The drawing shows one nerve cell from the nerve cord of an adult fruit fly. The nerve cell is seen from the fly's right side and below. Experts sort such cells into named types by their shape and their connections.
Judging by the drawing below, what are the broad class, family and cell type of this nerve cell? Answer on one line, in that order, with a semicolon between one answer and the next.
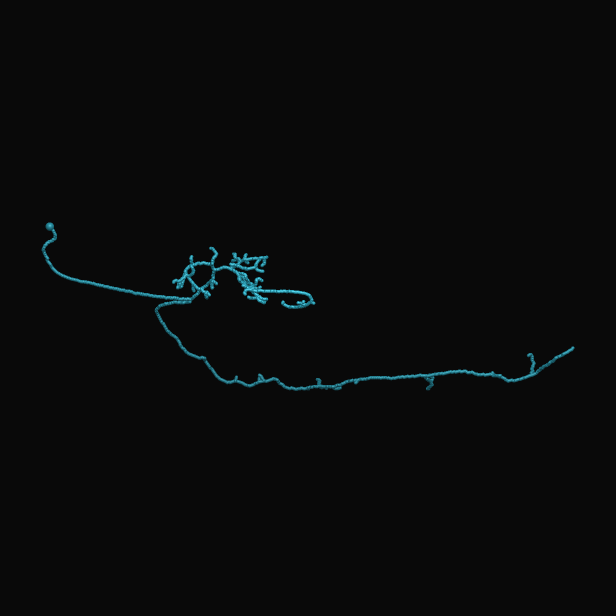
nerve-cord intrinsic neuron; hemilineage 07B; IN07B087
